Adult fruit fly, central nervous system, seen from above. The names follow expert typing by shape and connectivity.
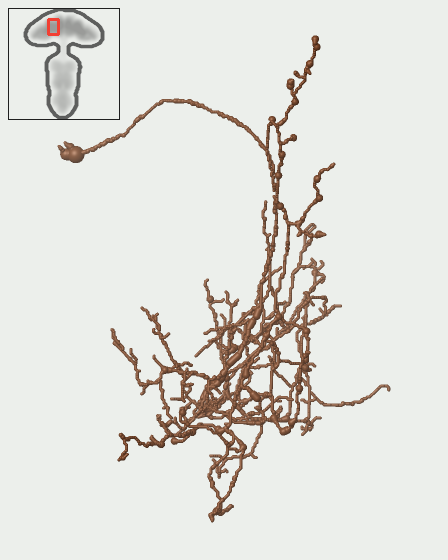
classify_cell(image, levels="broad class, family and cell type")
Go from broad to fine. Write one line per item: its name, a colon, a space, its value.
broad class: central-brain intrinsic neuron
family: hemilineage LALa1_posterior
cell type: CB2963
